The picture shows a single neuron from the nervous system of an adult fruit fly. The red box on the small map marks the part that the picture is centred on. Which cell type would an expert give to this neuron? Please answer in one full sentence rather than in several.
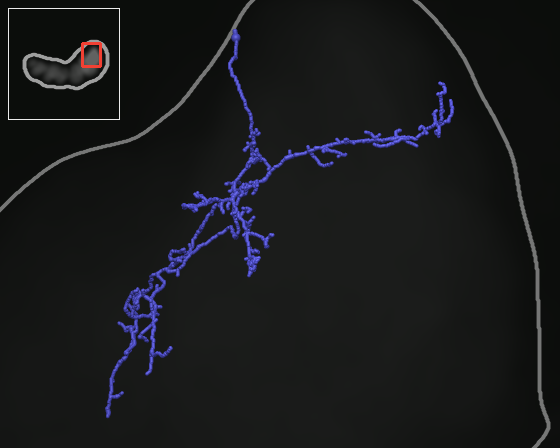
The cell type name for this neuron is CL170.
